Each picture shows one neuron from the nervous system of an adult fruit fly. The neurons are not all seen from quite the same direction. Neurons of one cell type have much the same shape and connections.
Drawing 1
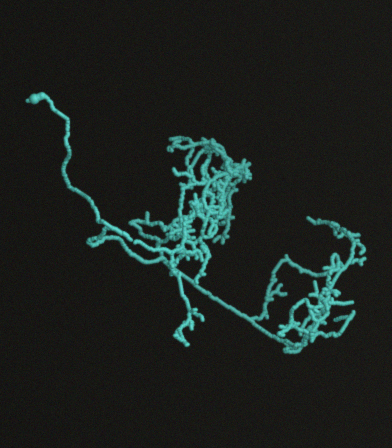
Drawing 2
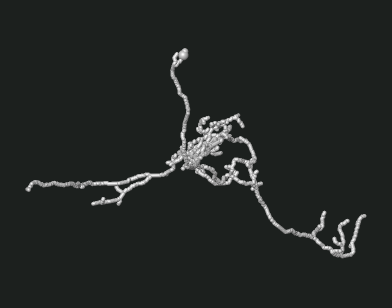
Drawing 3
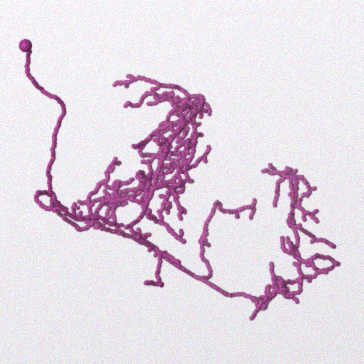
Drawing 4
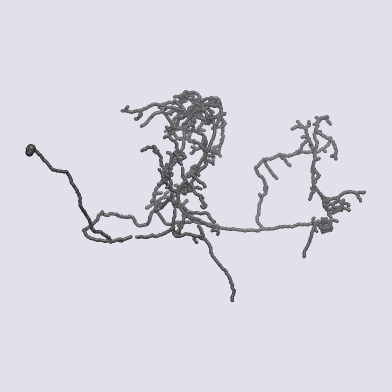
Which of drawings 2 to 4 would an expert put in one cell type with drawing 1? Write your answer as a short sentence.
Drawing 3 and drawing 4 are of the same cell type.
